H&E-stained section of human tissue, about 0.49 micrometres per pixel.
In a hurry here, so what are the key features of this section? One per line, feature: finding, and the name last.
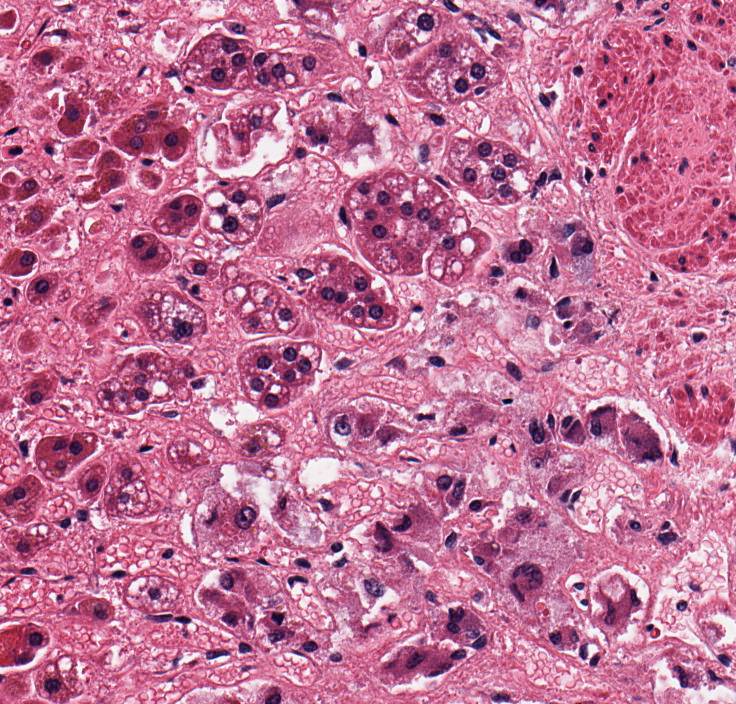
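Cells: large, polygonal, in small rounded nests across left and upper field
Stroma: thin strands between nests
Cytoplasm: small clear round vacuoles in many nested cells
Upper right: compact deep-pink area with elongated nuclei
Clefts: narrow, white, around several groups; consistent with retraction
Name: adrenal gland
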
